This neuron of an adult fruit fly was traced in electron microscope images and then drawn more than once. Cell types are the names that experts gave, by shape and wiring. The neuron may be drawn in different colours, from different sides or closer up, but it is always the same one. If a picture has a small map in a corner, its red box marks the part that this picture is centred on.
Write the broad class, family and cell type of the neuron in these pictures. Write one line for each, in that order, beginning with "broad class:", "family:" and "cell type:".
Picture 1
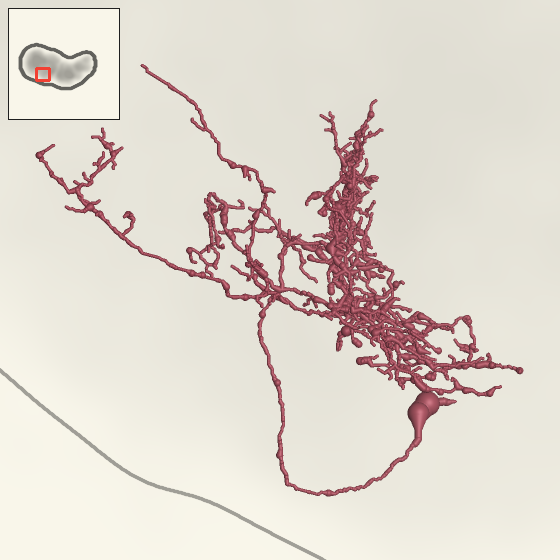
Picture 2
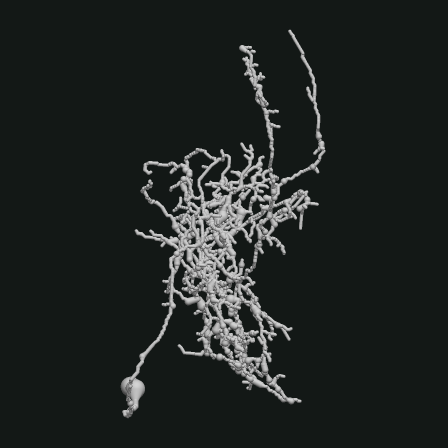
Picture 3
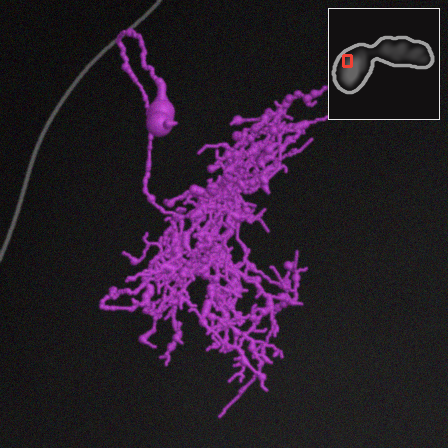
broad class: central-brain intrinsic neuron
family: hemilineage TRdm
cell type: GNG157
